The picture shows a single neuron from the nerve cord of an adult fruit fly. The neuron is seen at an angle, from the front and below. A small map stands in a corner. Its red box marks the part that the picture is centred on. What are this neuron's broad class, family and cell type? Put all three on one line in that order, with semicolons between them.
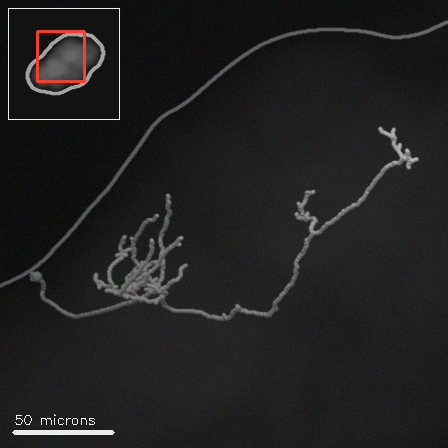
nerve-cord intrinsic neuron; hemilineage 07B; IN07B100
